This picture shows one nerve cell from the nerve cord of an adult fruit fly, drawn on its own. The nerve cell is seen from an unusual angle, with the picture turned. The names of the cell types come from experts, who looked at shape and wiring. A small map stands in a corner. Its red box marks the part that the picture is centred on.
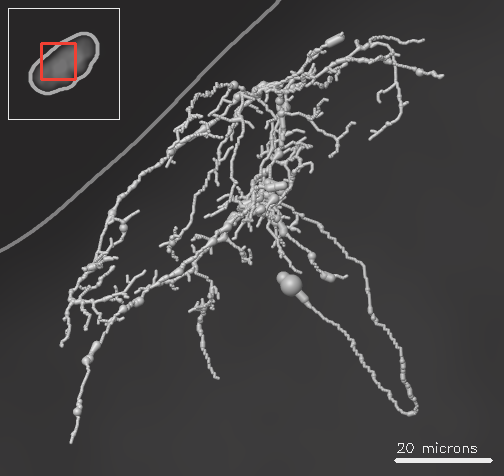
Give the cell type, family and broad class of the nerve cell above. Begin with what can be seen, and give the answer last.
From top to bottom in the picture it spans about 85 microns. As drawn here it is about as wide as it is tall. The cell type is IN03B075. The family is hemilineage 03B. Its broad class is nerve-cord intrinsic neuron.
